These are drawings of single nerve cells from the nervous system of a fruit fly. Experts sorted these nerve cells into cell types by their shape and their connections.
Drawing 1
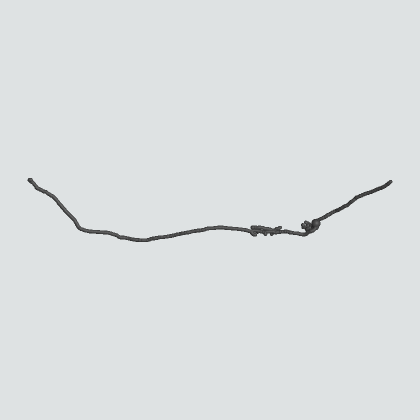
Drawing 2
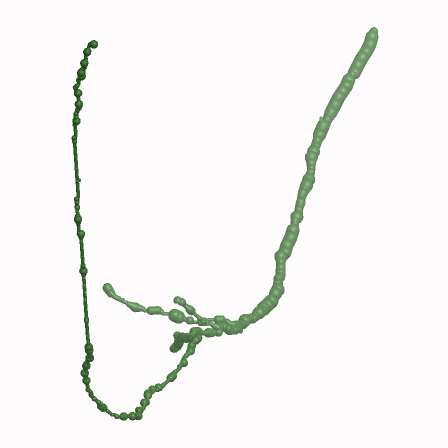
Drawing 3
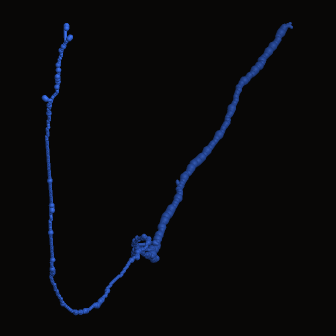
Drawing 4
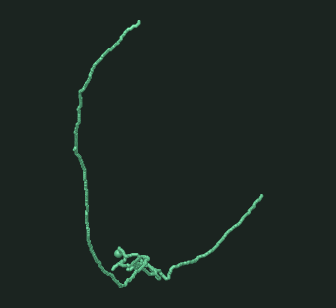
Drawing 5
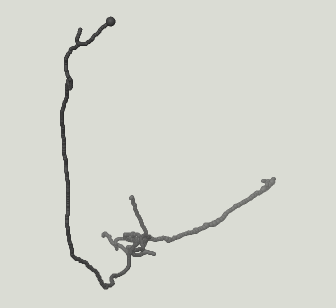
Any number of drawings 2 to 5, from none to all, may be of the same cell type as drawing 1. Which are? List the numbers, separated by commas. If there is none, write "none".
2, 3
